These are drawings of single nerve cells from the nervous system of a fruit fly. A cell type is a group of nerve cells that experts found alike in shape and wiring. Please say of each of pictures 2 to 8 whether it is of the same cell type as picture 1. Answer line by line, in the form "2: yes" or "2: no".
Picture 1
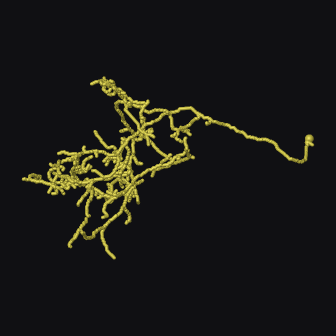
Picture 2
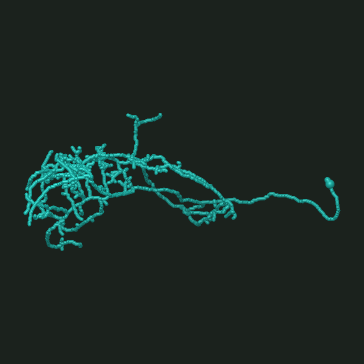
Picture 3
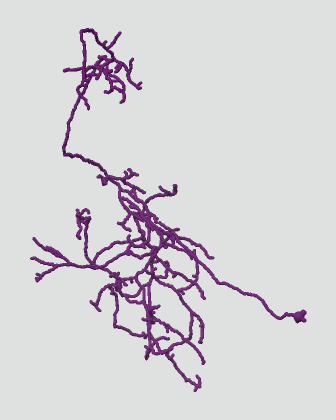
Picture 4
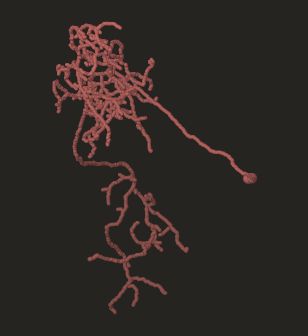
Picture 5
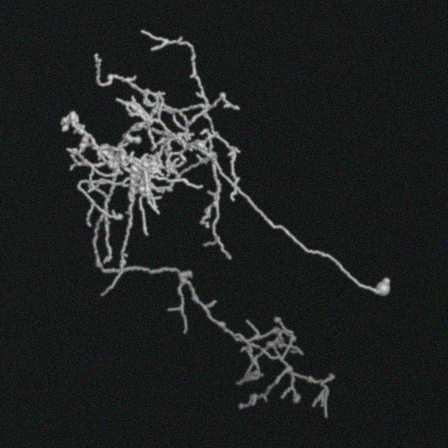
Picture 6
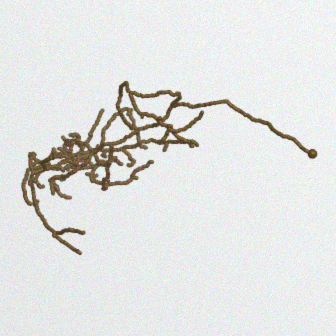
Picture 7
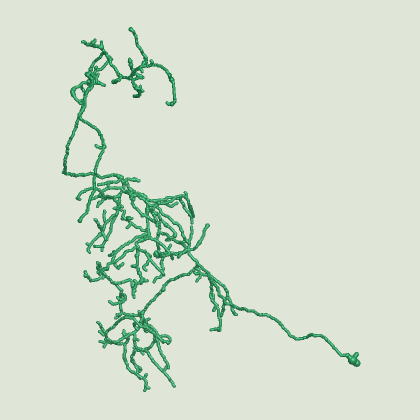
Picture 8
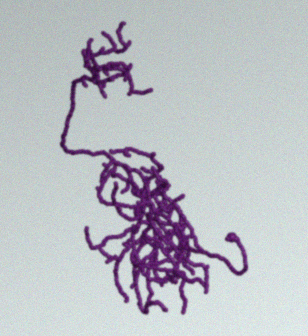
2: yes
3: no
4: no
5: no
6: yes
7: no
8: no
